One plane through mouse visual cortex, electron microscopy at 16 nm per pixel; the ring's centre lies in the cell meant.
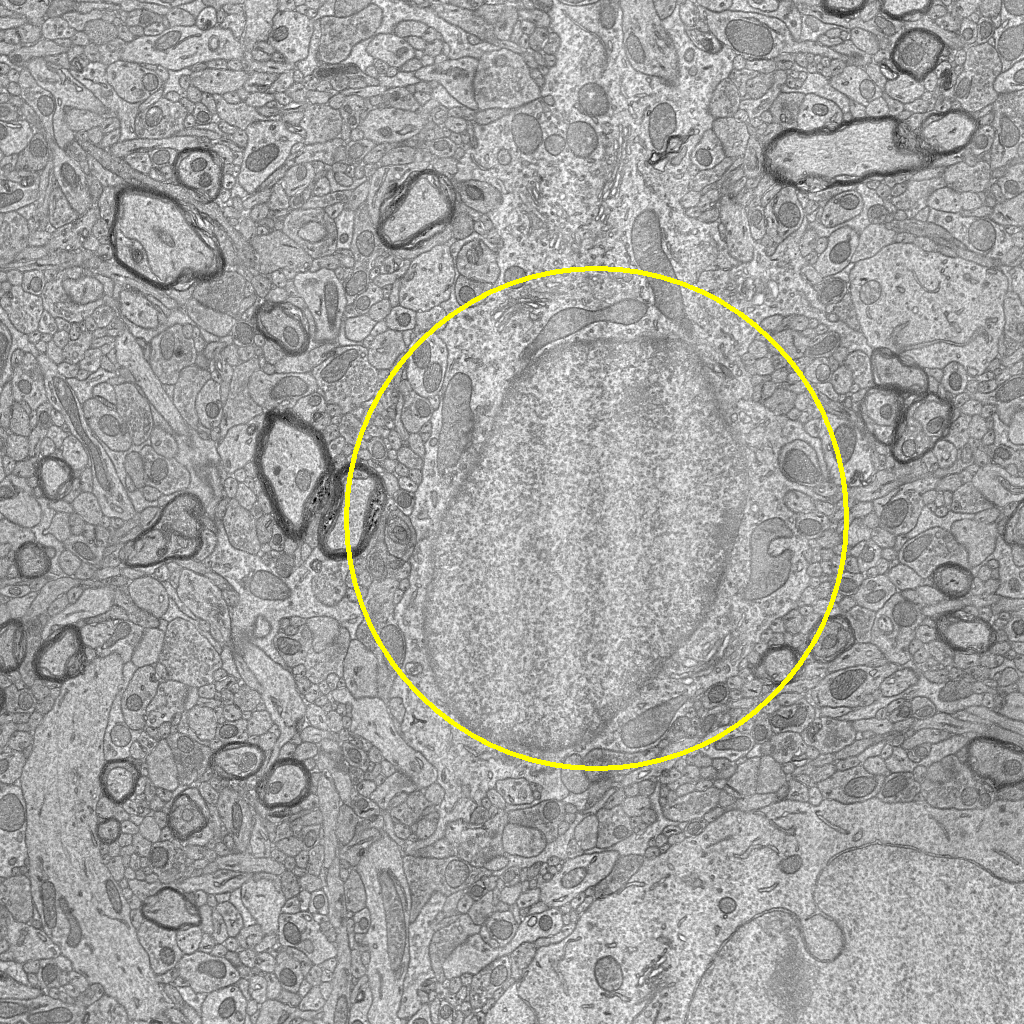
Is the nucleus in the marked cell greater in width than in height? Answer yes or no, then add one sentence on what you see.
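No. The nucleus is a smooth-edged oval that is longer from top to bottom than from side to side.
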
